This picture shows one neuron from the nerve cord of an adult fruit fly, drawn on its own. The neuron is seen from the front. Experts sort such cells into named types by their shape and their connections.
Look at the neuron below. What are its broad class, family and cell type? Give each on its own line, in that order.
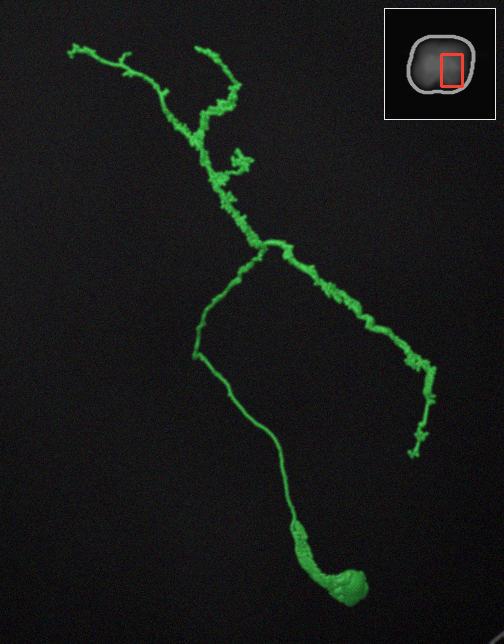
nerve-cord intrinsic neuron
hemilineage 21A
IN21A031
